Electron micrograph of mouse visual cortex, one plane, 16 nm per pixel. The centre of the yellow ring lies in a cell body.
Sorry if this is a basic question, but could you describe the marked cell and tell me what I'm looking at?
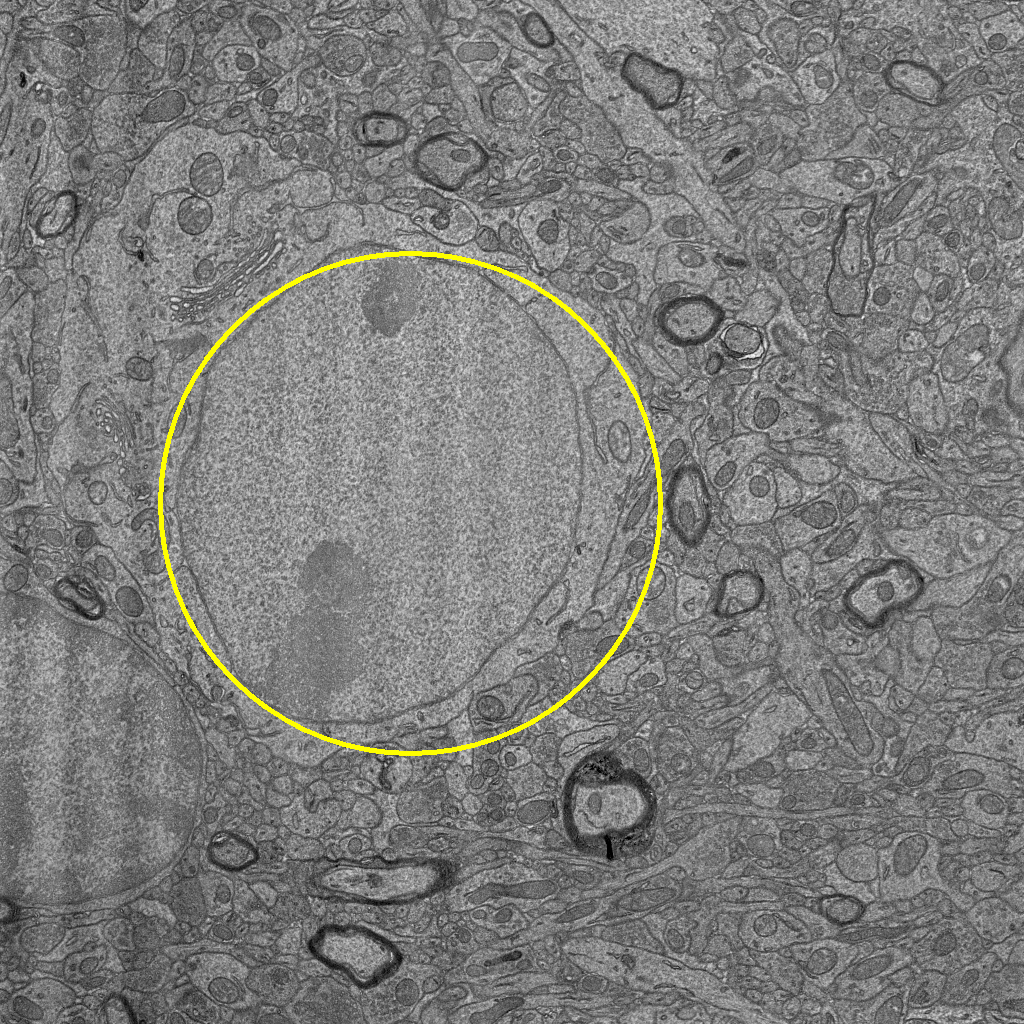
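A large, nearly round nucleus lies wholly inside the ring, its envelope smooth, without deep infoldings. Pale, finely dispersed chromatin has no thick dark band lining the envelope; two darker, ill-defined patches sit near the top and toward the lower left. It is an excitatory neuron.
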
